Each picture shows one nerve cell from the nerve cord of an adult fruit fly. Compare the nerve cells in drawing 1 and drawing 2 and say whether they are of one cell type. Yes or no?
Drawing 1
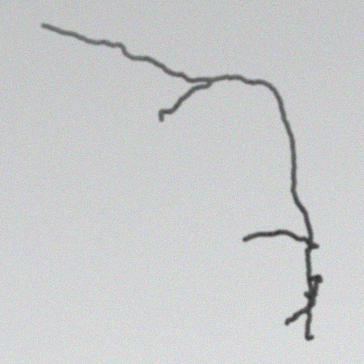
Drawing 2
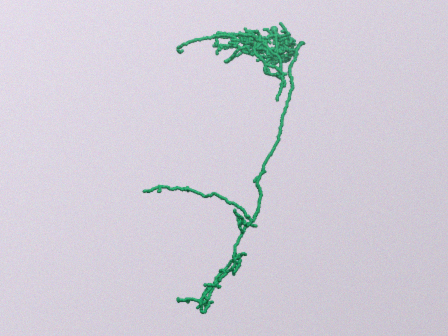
no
